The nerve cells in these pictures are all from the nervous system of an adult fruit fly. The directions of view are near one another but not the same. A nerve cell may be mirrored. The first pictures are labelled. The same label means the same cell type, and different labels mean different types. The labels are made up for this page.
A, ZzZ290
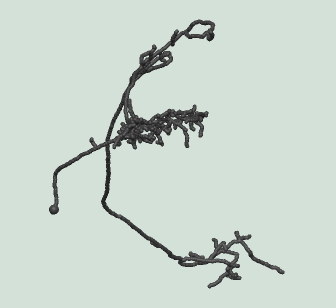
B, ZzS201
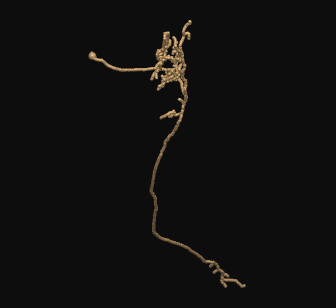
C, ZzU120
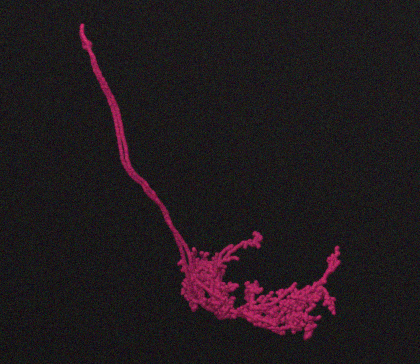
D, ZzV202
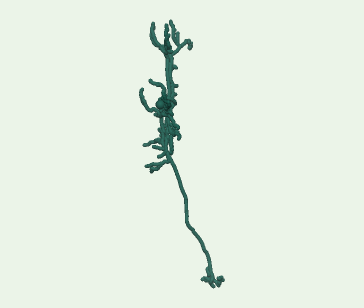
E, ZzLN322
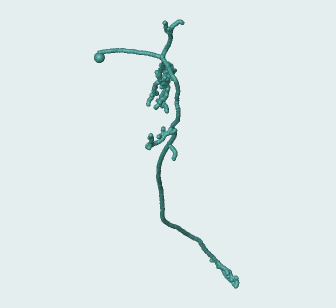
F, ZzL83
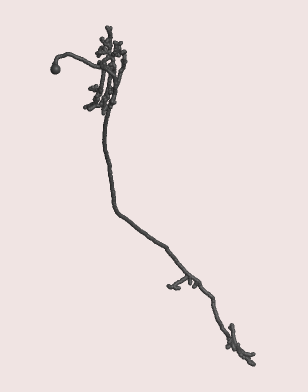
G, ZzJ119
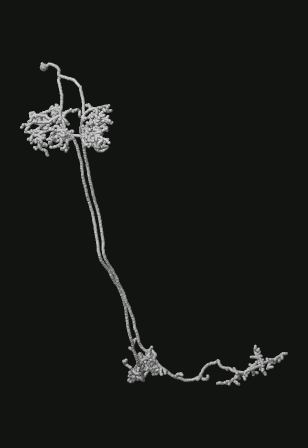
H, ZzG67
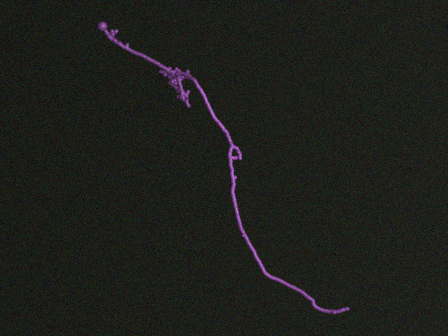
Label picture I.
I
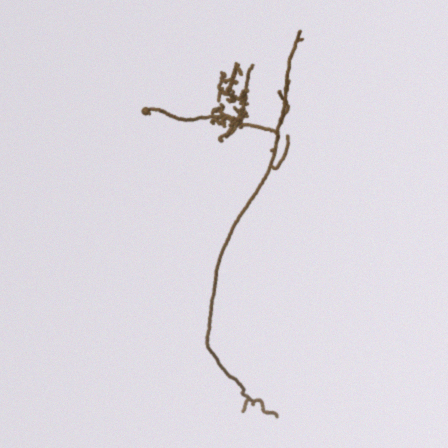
ZzS201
